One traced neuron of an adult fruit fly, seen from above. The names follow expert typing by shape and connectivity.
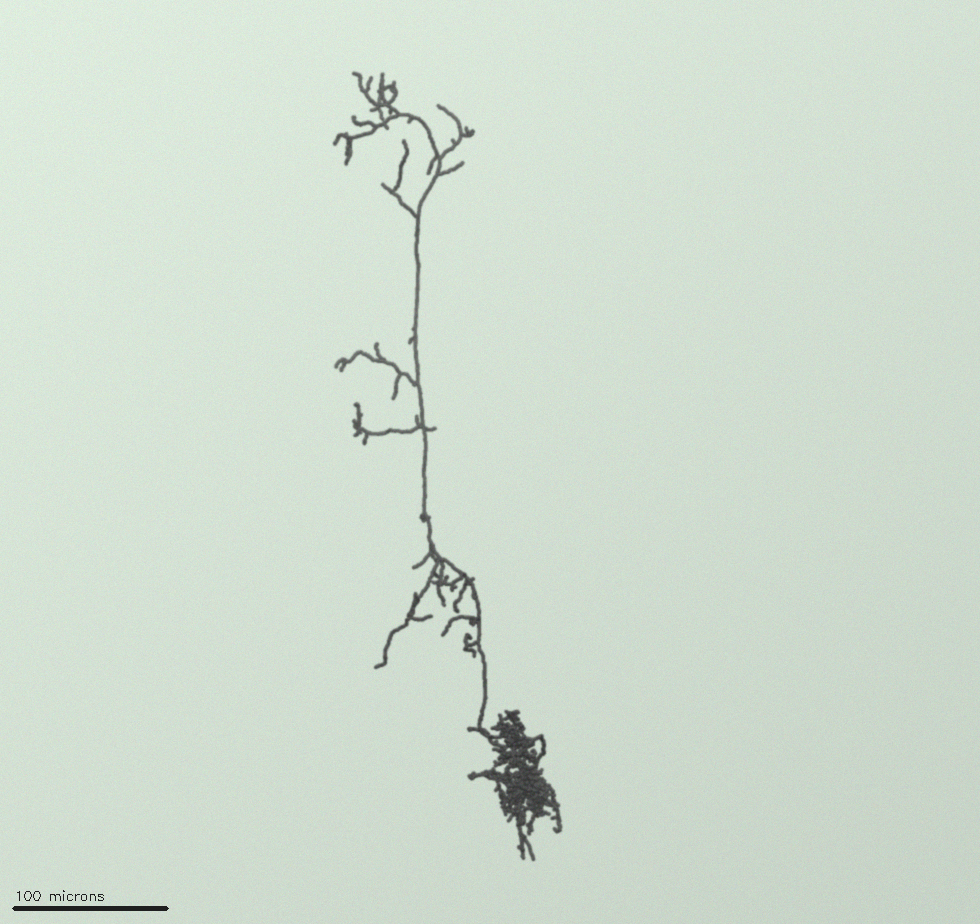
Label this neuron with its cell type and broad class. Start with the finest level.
INXXX096; nerve-cord intrinsic neuron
